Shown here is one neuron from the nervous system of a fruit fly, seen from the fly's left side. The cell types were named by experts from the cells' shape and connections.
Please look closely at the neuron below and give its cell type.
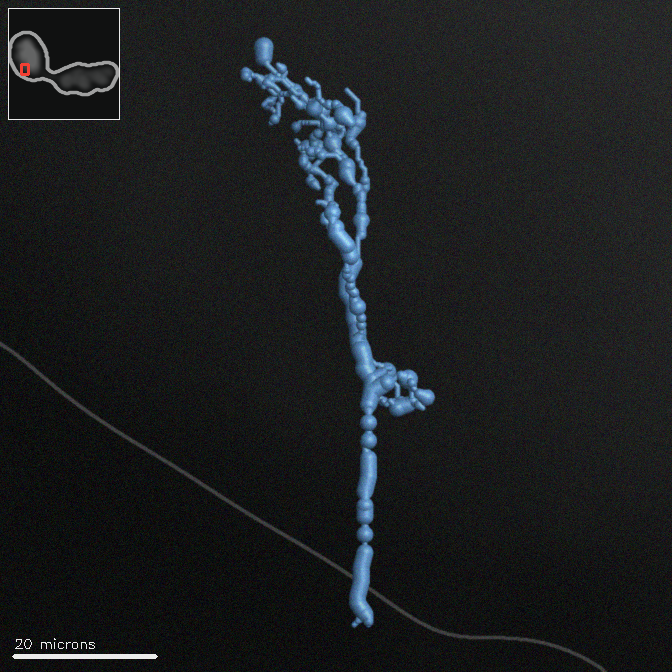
LB3c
